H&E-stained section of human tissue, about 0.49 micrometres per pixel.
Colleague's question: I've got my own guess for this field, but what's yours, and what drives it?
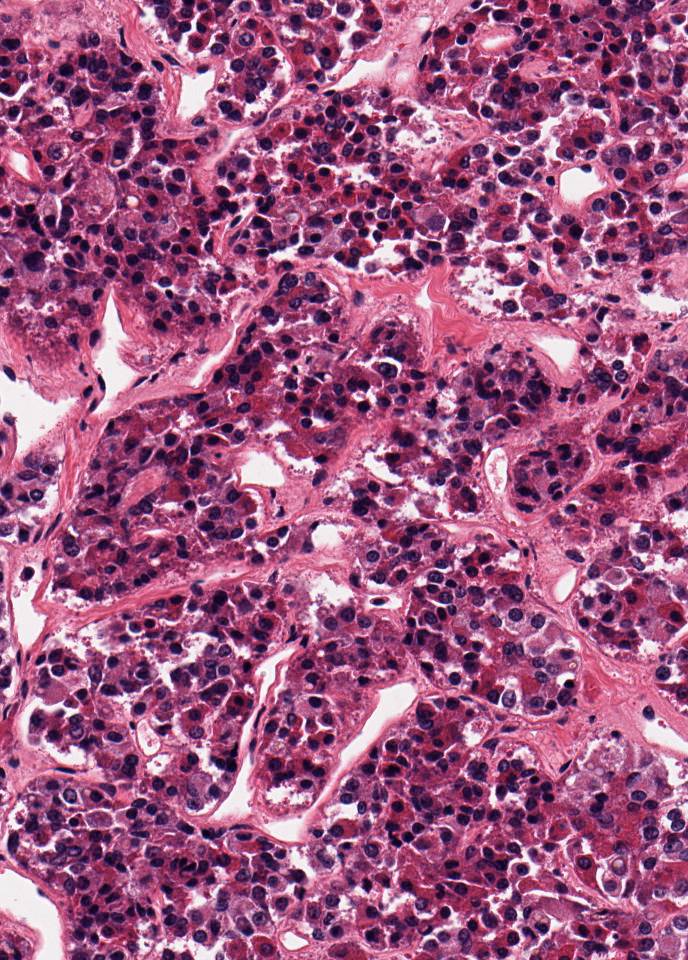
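Tissue: pars distalis of the pituitary. Cell mix: many cells have bright red eosinophilic cytoplasm, among others of paler purple. Vessels: thin-walled, slit-like vascular spaces run along the septa.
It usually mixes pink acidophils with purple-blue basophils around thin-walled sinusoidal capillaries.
Arrangement: solid nests and sheets divided by thin pink fibrous septa; nuclei mostly small, round, dark and fairly uniform.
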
